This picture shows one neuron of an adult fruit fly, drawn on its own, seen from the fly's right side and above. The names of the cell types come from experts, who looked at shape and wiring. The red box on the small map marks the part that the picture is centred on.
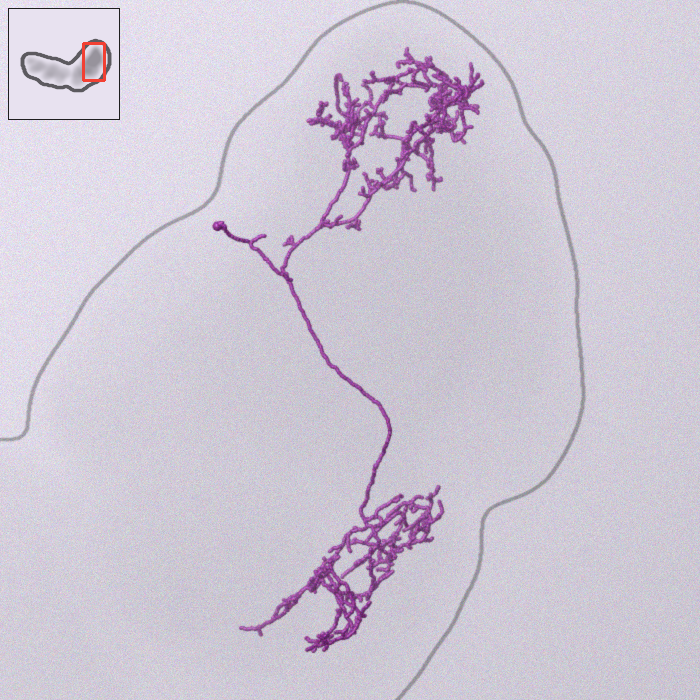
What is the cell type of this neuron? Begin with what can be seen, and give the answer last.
Dozens of branch ends can be seen. In this view it is taller than it is wide. Its broad class is central-brain intrinsic neuron. It is of cell type LHPV10c1.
